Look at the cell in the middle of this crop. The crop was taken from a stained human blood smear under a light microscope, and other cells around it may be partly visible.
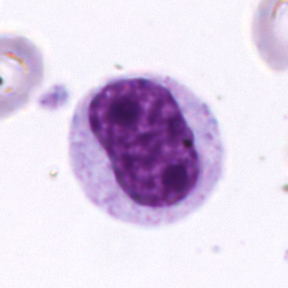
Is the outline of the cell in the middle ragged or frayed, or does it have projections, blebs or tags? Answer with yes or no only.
No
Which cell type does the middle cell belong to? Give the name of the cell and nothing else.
metamyelocyte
